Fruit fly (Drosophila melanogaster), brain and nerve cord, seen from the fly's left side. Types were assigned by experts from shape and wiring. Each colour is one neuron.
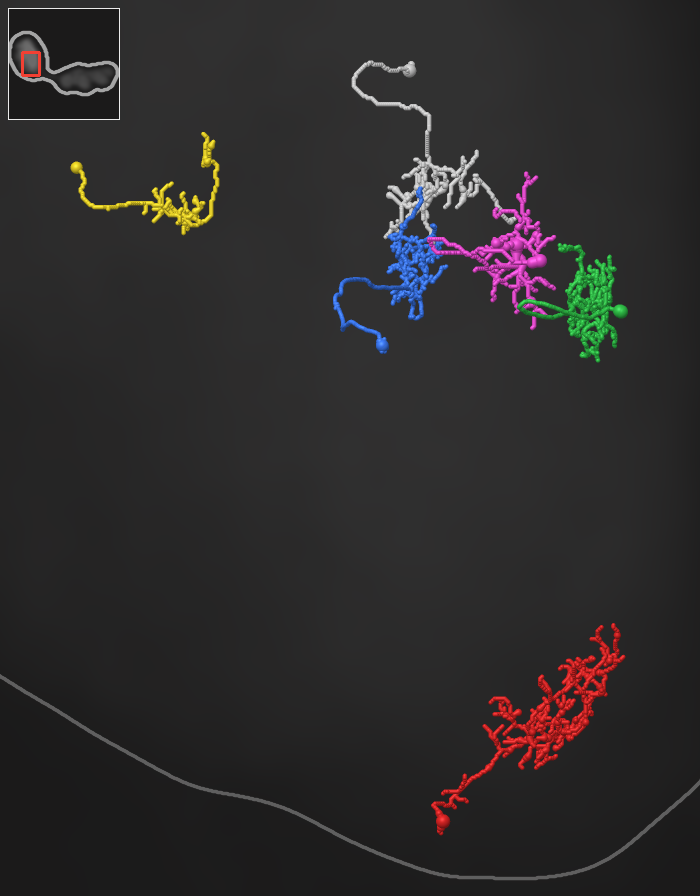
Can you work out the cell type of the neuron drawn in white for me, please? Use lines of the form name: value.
cell type: Mi16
